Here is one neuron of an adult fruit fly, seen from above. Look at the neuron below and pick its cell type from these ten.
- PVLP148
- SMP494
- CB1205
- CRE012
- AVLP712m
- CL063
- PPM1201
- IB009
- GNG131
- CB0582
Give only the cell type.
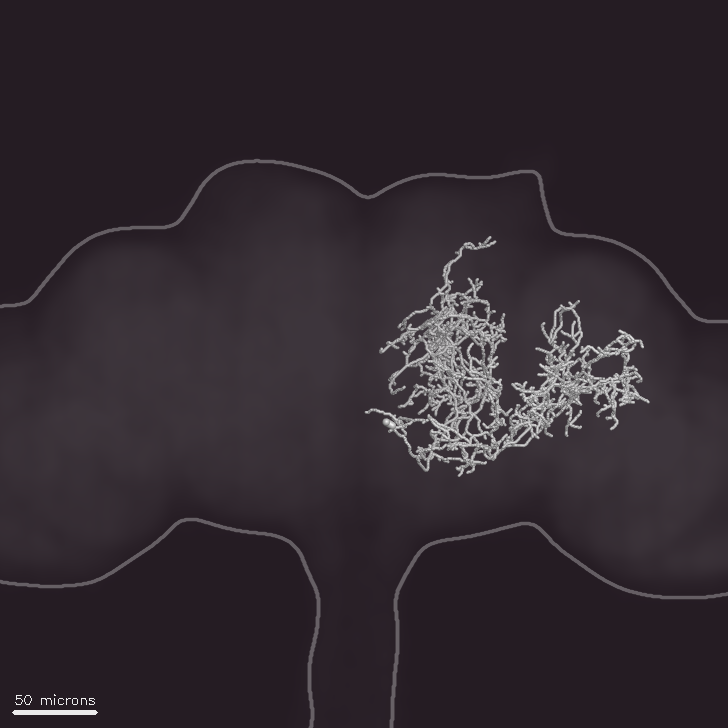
PPM1201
